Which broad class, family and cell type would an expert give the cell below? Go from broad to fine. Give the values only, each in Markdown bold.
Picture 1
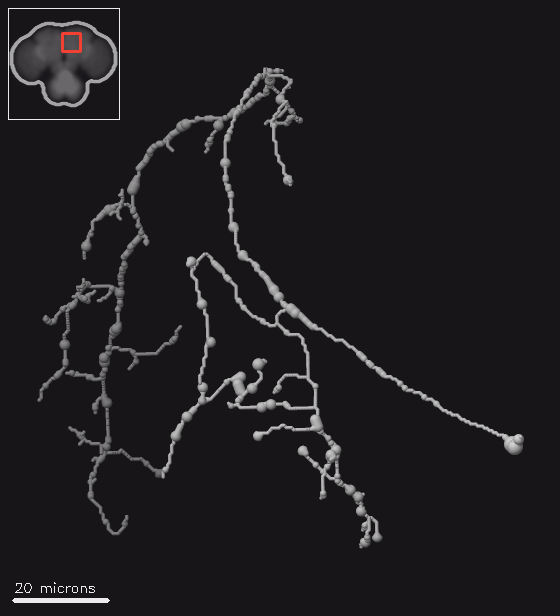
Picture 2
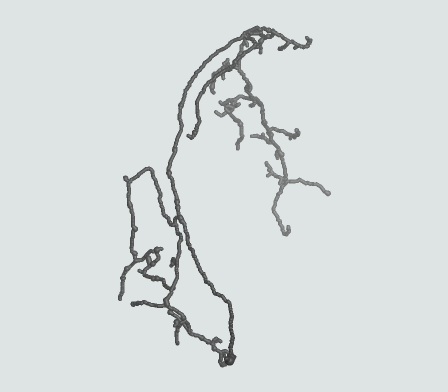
**central-brain intrinsic neuron**, **hemilineage EBa1**, **ATL009**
